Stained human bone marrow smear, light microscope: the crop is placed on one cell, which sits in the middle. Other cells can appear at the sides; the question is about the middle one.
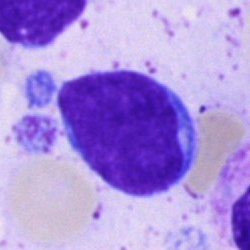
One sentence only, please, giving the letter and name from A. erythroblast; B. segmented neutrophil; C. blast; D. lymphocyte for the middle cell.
That the central cell is a blast makes option C correct.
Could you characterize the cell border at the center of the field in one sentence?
Expected answer: a smooth cell outline without projections of any sort.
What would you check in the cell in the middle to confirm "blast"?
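This cell is a blast.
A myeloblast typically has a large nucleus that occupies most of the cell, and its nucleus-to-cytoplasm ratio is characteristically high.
In agreement, the nucleus here fills almost the whole cell.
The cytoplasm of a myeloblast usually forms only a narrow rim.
Correspondingly, the cytoplasm here is a thin rim of deep blue, widest on the right side of the cell. A small pale clear area lies in the cytoplasm to the right of the nucleus.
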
